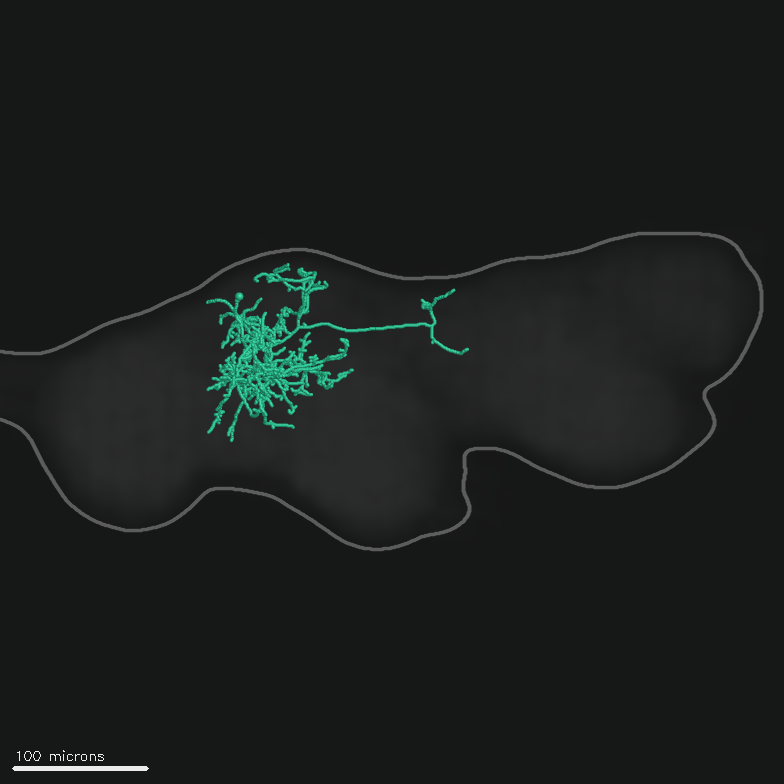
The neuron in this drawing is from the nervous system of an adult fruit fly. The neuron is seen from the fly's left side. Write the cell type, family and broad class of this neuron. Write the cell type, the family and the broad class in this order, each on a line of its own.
IN17A032
hemilineage 17A
nerve-cord intrinsic neuron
